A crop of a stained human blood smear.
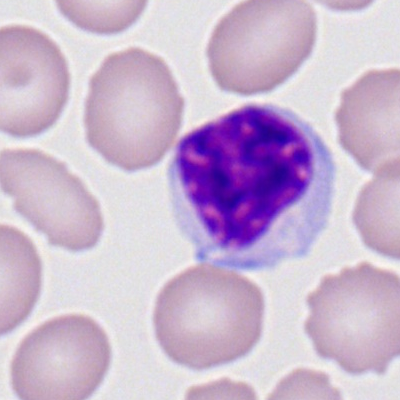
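Lymphocyte, the central cell of a stained human blood smear under the light microscope. The nucleus fills most of the cell; its chromatin is dark purple and coarsely clumped, with paler patches between the clumps. Pale blue cytoplasm forms a narrow rim, widest on the lower right side of the nucleus.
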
